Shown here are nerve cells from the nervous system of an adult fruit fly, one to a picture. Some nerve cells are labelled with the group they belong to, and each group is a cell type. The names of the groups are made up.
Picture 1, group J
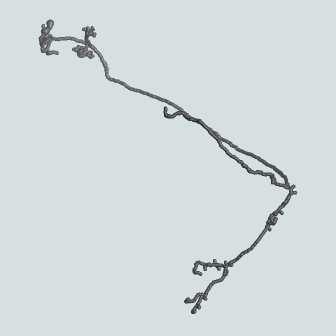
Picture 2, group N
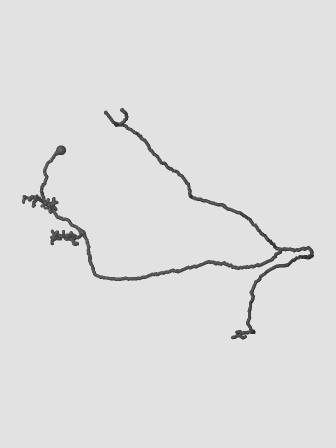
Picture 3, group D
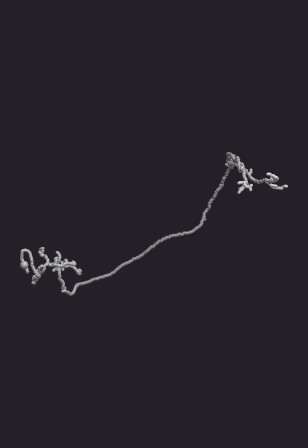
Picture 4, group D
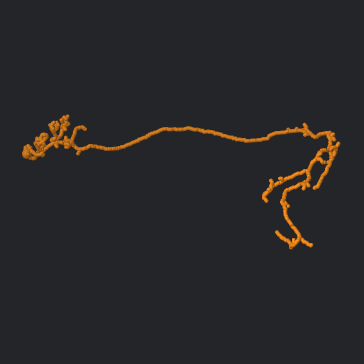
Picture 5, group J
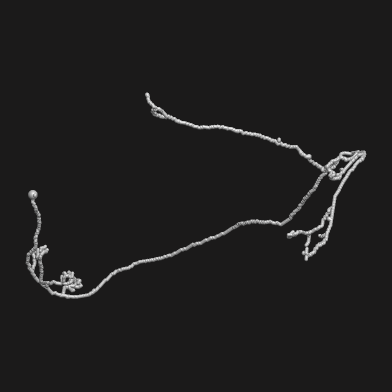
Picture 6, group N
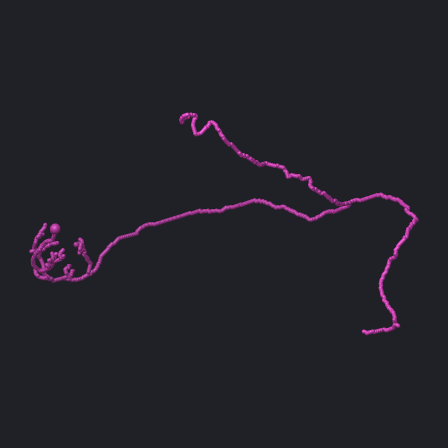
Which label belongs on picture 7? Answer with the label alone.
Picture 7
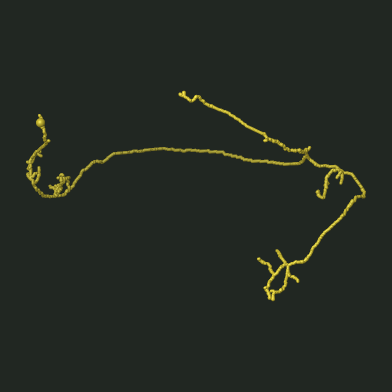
group J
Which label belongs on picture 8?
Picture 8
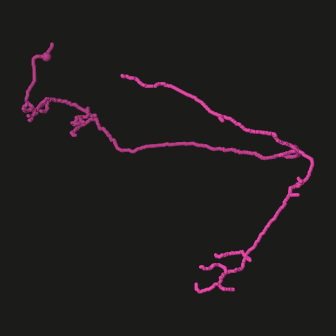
group J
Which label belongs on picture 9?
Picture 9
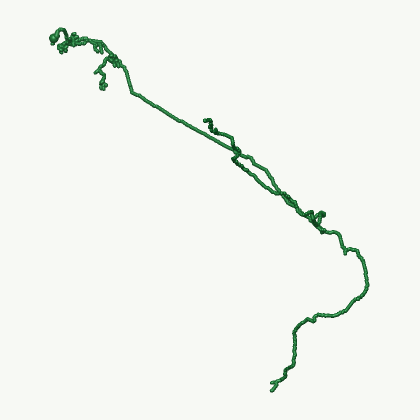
group N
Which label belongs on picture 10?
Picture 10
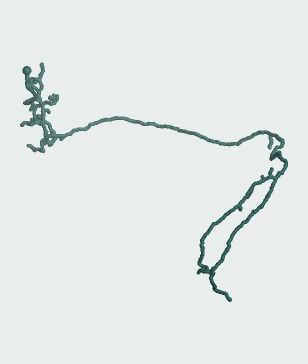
group D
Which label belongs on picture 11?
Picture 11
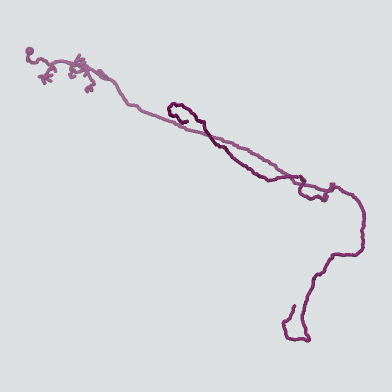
group N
